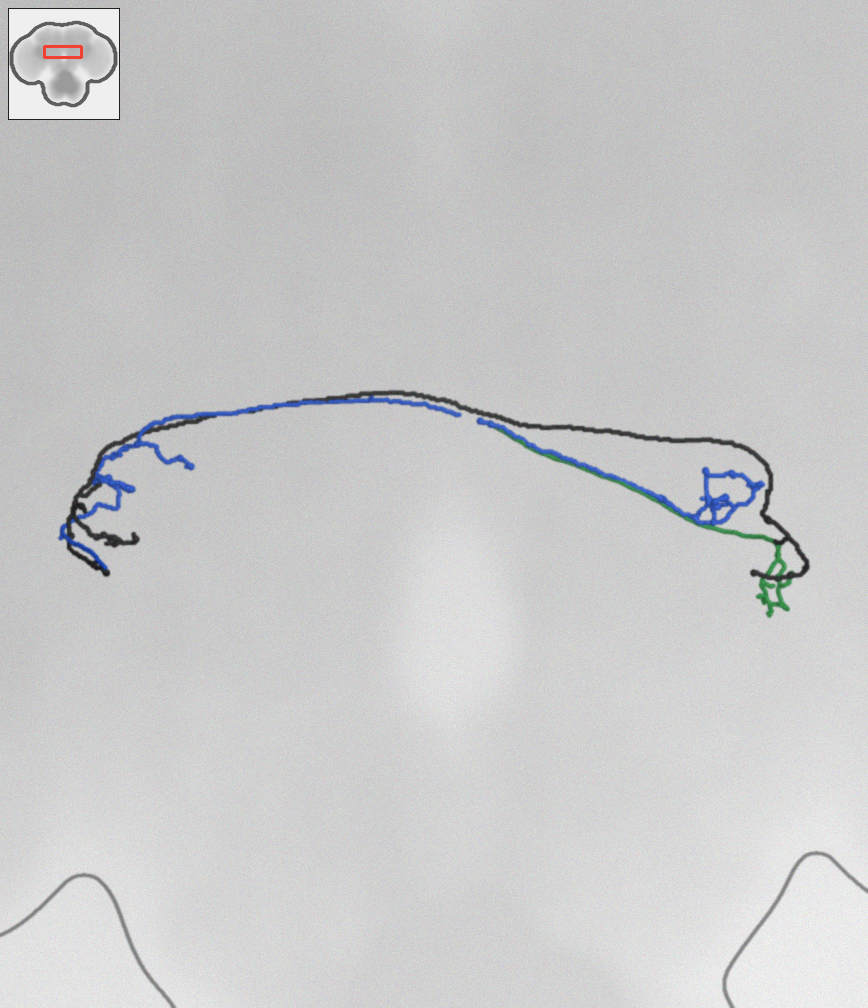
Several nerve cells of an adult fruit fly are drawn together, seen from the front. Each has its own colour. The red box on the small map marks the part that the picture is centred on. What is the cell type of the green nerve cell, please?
ORN_VL2p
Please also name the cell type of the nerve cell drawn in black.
ORN_VL2a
